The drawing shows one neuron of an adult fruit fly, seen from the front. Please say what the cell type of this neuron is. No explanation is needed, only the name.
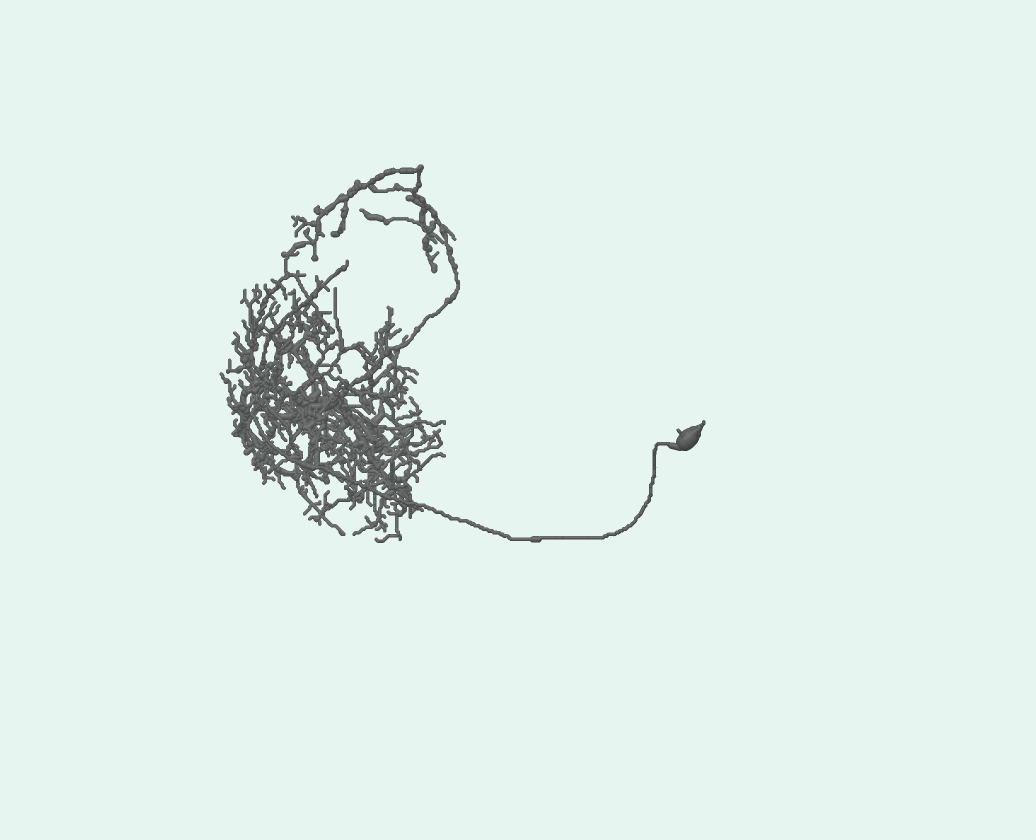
IN01A016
